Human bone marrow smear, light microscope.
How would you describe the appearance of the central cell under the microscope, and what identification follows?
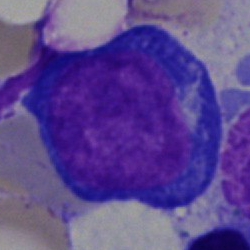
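The outline, I notice, is irregular and somewhat angular rather than smoothly round. The chromatin looks finely textured, with no dense dark clumps. Next to the nucleus on its right, the cytoplasm has a paler zone, and I find no granules. It is a proerythroblast.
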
